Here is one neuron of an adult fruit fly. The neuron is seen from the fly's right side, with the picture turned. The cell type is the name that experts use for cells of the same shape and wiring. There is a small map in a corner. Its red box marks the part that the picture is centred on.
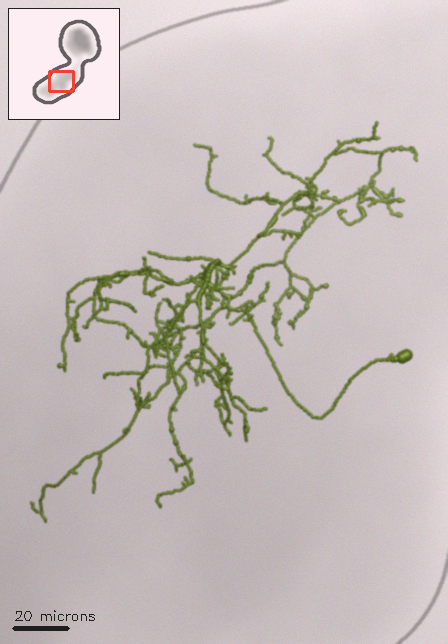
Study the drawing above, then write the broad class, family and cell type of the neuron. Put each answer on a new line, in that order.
nerve-cord intrinsic neuron
hemilineage 07B
IN07B055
